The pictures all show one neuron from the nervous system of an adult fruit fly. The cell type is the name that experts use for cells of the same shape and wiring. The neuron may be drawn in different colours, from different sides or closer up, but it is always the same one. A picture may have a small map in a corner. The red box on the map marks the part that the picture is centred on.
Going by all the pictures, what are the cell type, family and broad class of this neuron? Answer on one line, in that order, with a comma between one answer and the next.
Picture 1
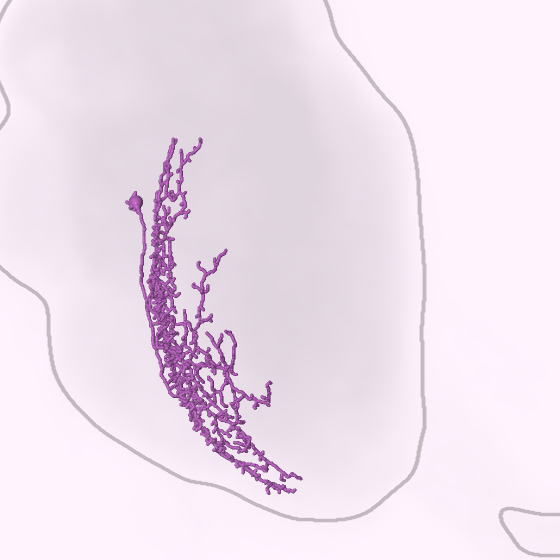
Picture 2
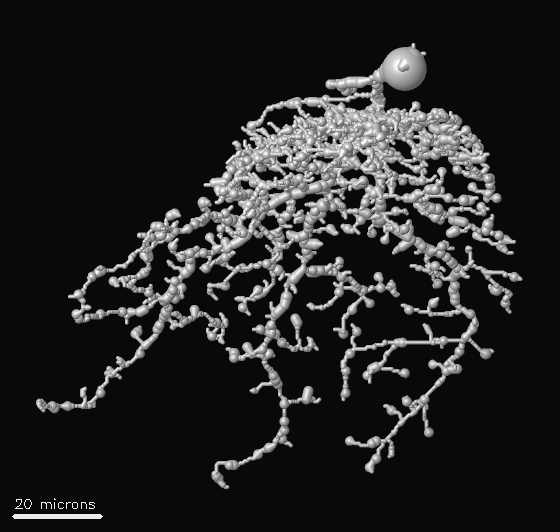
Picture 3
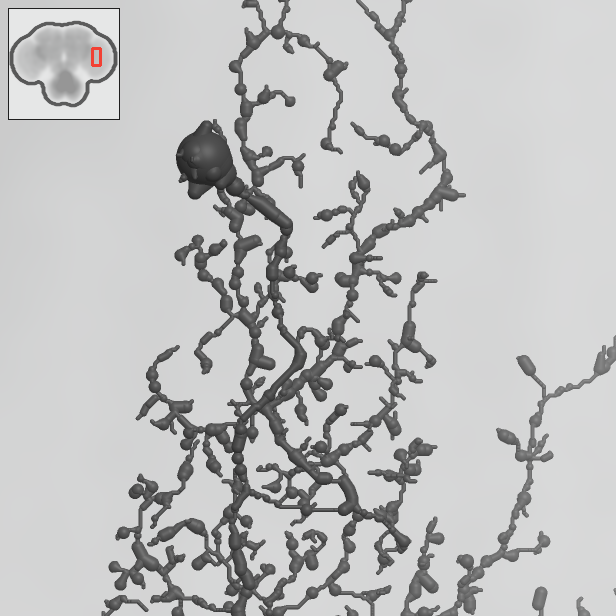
Dm19, Dm, optic-lobe intrinsic neuron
